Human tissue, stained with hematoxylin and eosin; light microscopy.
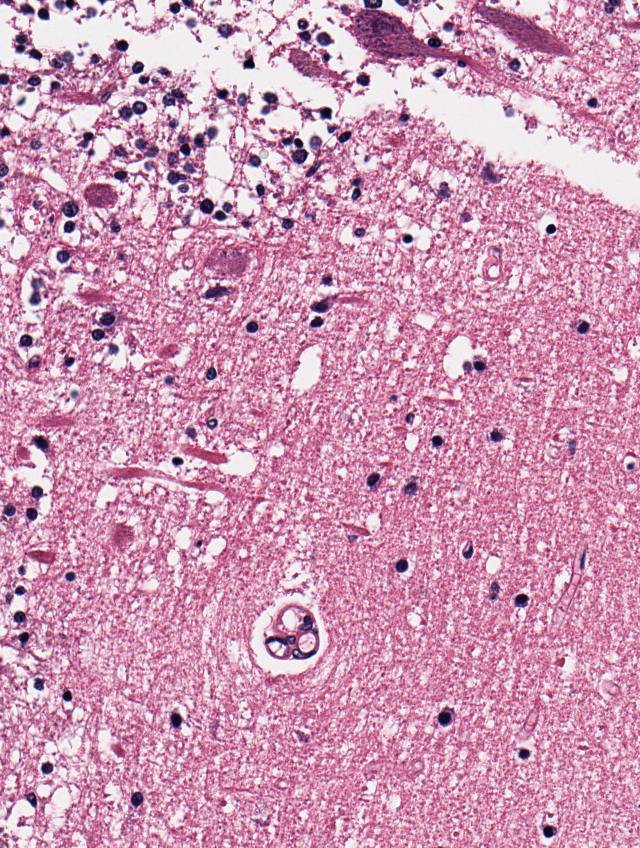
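Cerebellum, haematoxylin and eosin. Upper left: densely packed small, round, dark nuclei, very scant cytoplasm. Most of field: pink fibrillary neuropil, sparse small round dark nuclei scattered singly, widely apart. Lower centre: round clear space holding small cluster of round cells.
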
